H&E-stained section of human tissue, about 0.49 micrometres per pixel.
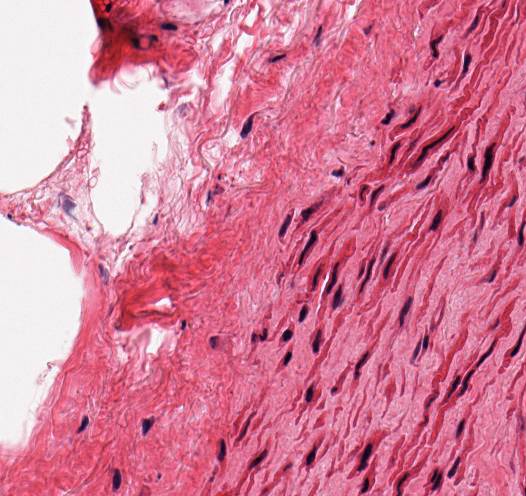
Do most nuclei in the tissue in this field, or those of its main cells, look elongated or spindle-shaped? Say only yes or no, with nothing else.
Yes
